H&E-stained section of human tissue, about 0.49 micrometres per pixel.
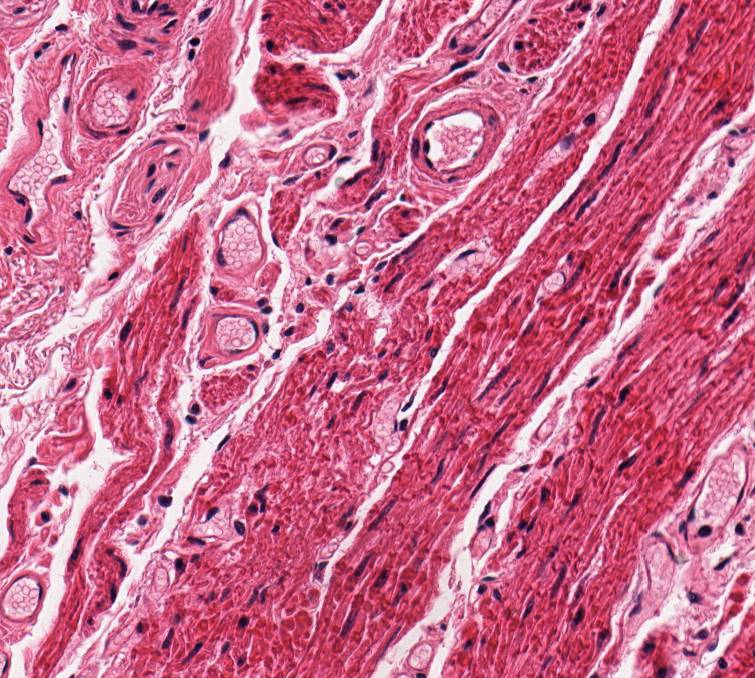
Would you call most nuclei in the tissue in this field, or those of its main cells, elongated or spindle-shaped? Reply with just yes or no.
Yes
